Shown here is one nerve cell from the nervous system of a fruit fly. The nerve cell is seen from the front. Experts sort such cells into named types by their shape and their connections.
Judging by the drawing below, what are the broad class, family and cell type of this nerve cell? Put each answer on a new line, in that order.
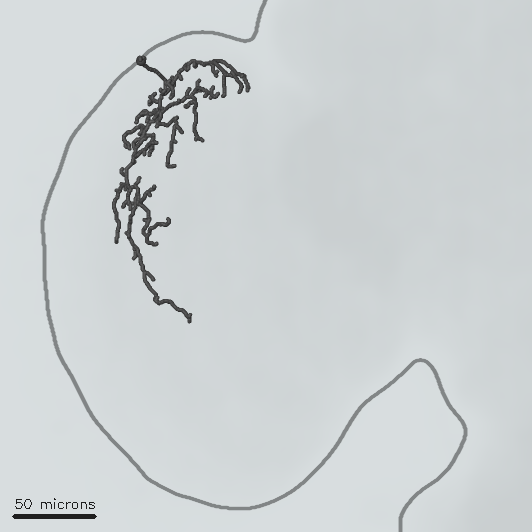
optic-lobe intrinsic neuron
Cm
Cm14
